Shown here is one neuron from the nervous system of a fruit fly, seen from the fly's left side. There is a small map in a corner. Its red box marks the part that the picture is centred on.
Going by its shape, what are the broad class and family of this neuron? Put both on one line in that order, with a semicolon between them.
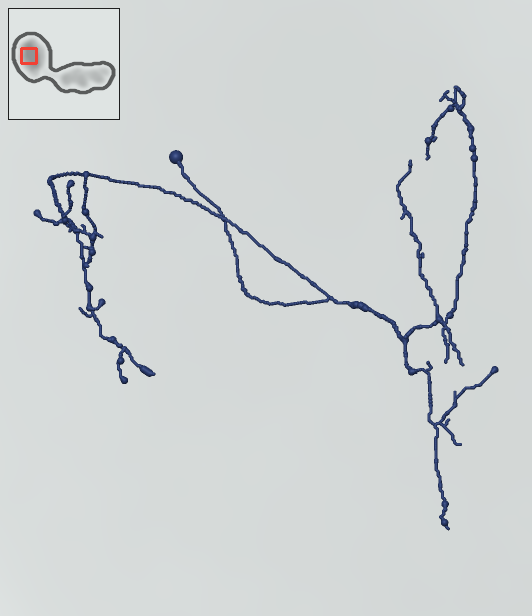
central-brain intrinsic neuron; hemilineage SLPa&l1_lateral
